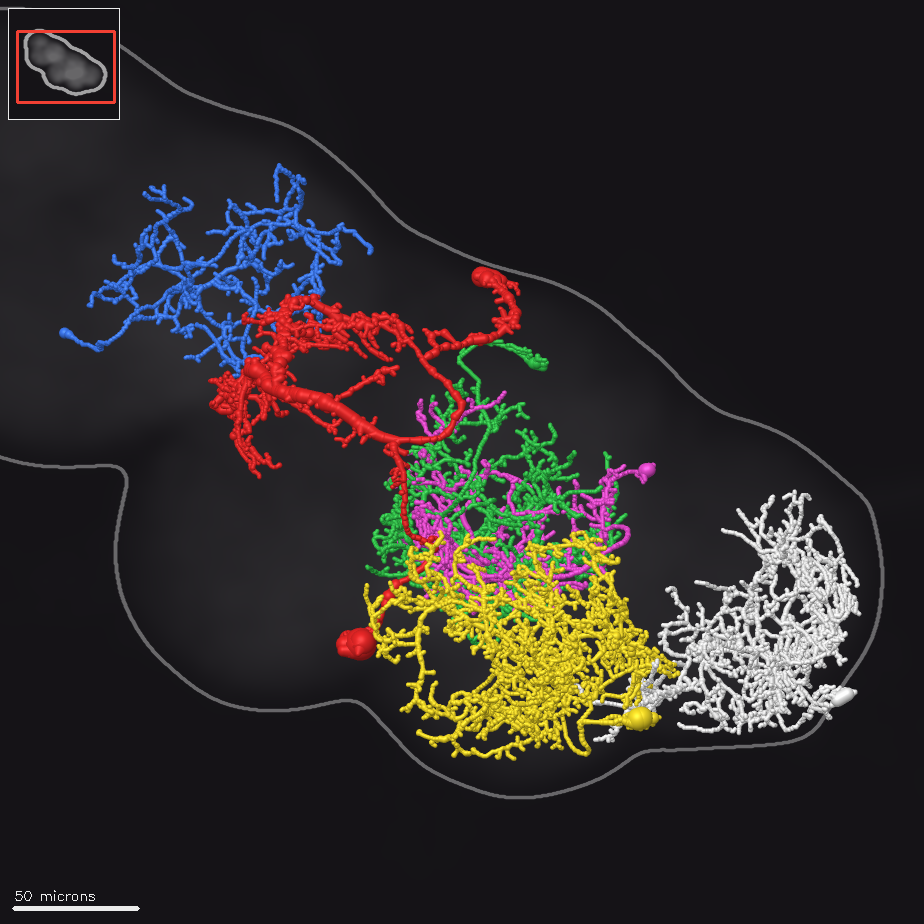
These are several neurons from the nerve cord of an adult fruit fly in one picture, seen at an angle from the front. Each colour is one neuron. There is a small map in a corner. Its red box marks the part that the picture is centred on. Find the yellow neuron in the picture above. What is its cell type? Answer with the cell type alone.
IN13A006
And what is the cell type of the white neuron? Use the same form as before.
IN13A005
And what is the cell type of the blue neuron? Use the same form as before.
IN04B052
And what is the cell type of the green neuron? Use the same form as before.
IN19A030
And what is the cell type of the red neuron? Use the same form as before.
IN03B001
